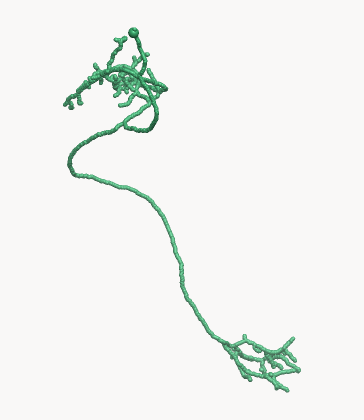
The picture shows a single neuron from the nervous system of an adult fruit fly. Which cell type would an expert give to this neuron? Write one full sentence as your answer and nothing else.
This neuron represents the cell type DC4_vPN.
